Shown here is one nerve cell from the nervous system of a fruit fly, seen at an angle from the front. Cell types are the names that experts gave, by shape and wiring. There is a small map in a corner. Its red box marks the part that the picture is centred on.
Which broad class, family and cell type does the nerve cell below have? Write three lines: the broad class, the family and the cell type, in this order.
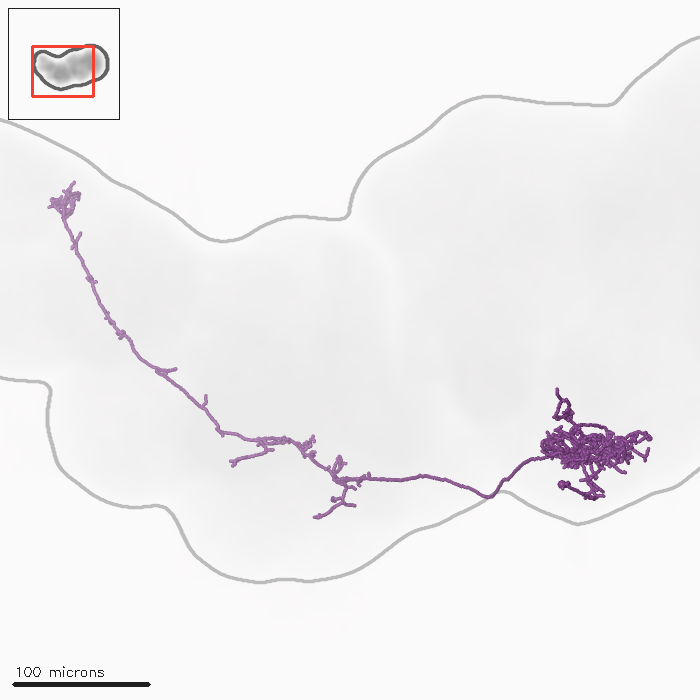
descending neuron
hemilineage MX3
DNg20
